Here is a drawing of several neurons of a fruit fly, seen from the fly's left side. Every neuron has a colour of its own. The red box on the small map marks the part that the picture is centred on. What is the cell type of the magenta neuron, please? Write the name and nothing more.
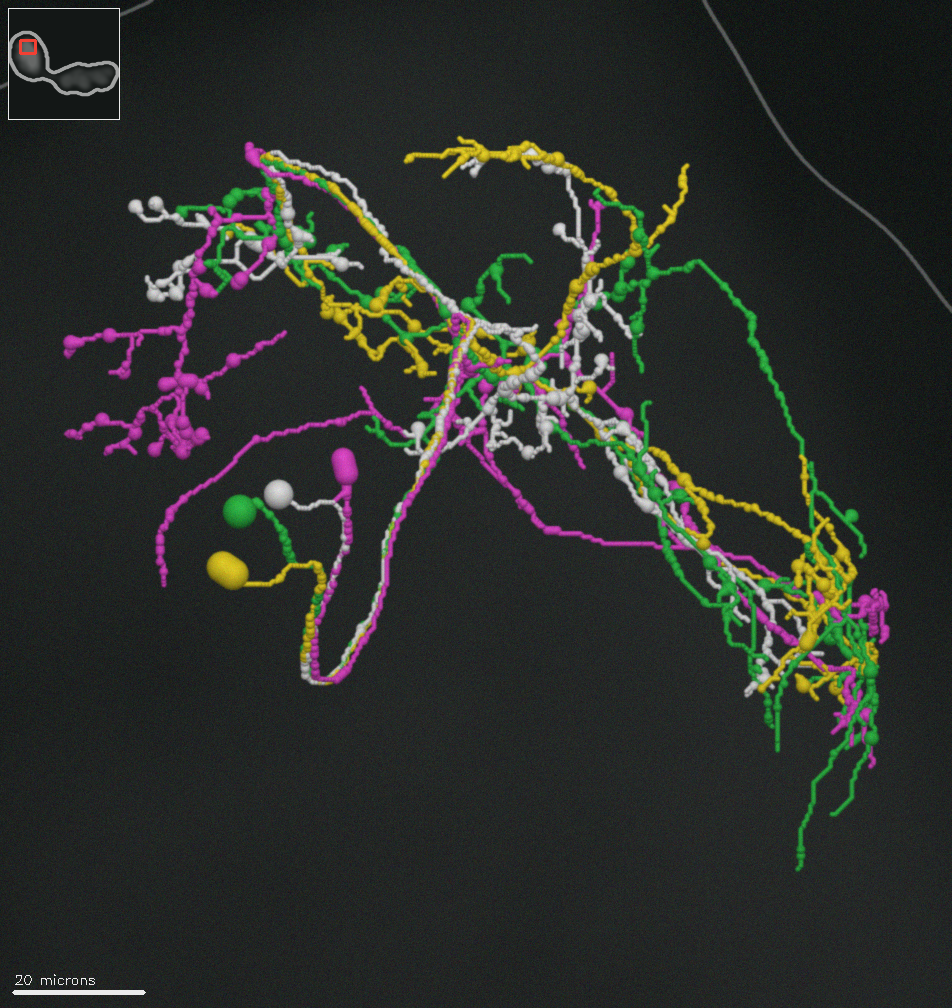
CB0937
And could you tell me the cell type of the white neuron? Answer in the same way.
CL018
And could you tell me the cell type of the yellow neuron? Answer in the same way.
CB3360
